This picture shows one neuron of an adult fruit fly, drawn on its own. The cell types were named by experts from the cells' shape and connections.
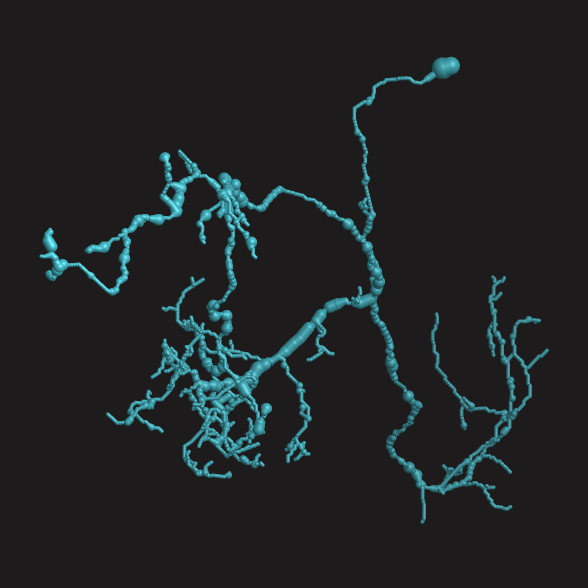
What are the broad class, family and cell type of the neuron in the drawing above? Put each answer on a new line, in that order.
visual projection neuron
hemilineage PSp3
LoVP20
